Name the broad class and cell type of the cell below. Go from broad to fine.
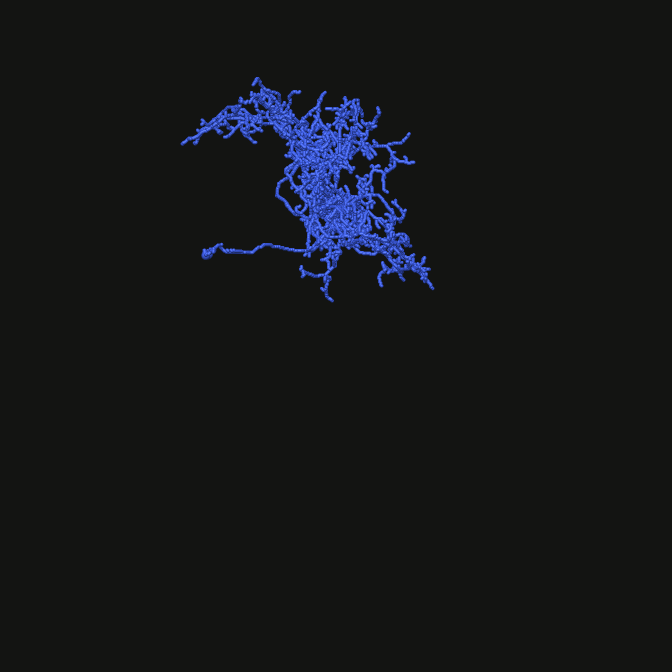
central-brain intrinsic neuron; SMP159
